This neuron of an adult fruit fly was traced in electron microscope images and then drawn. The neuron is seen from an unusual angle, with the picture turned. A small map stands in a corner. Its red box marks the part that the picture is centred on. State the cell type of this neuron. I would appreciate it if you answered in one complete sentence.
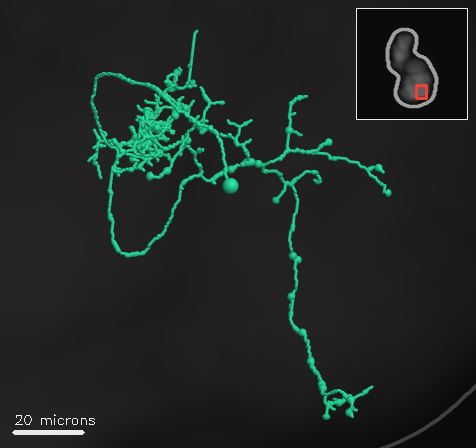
This neuron is recognized as the cell type PLP086.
